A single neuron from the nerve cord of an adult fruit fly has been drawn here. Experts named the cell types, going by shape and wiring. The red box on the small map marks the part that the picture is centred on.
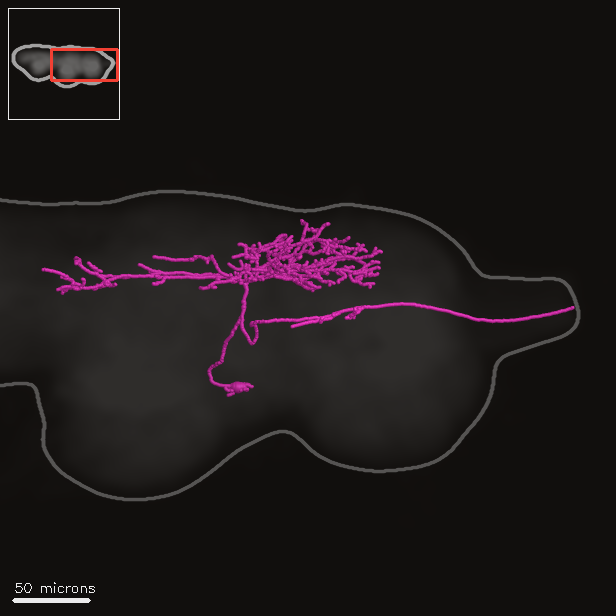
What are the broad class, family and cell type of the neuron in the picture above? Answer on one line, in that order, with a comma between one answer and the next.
ascending neuron, hemilineage 10B, AN10B017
